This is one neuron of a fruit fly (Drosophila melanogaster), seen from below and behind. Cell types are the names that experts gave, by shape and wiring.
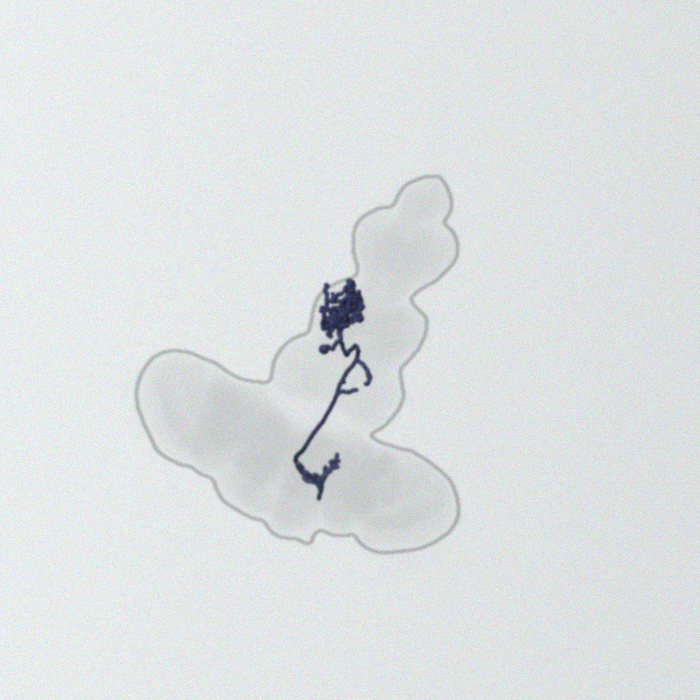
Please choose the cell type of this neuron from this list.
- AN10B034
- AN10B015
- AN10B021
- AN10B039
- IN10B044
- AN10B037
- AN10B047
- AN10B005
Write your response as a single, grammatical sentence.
Included in the cell type AN10B021 is this neuron.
